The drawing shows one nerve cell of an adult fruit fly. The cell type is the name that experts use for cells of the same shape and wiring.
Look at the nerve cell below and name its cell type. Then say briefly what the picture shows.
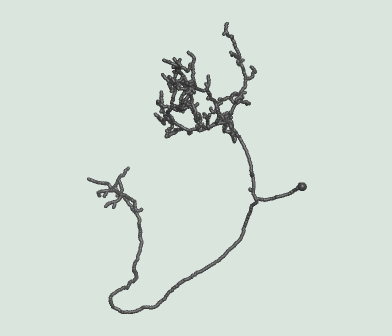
Its cell type is AMMC036. It is a central-brain intrinsic neuron. Its cell body lies on the right of the picture. In this view it is taller than it is wide.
